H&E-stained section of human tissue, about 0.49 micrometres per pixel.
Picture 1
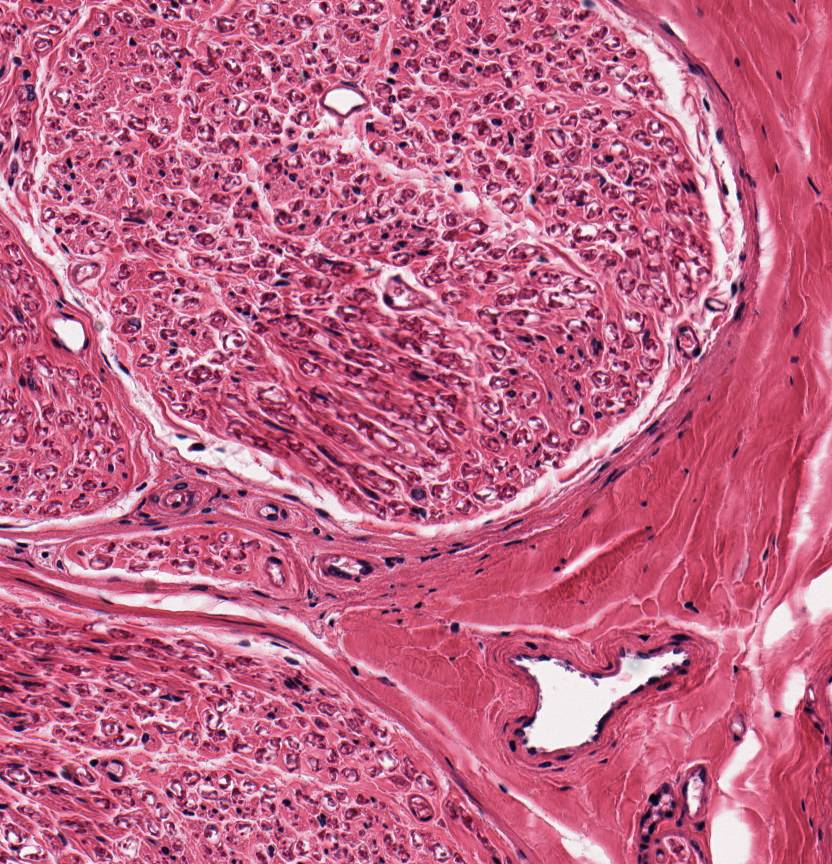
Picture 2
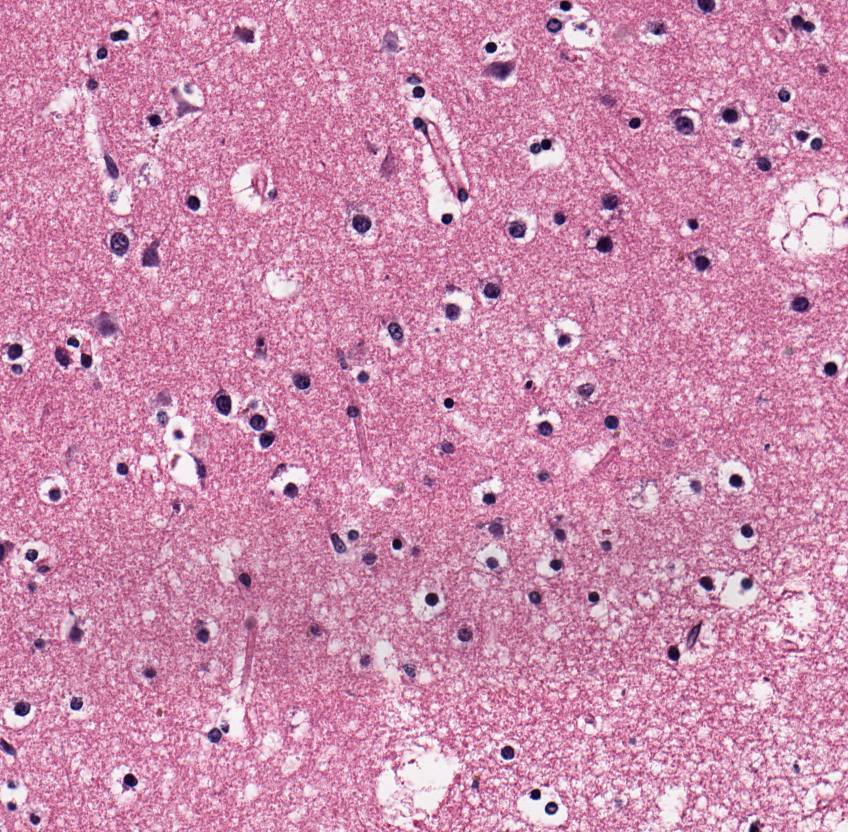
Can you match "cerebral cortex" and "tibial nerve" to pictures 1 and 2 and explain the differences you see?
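The first picture is tibial nerve; the second is cerebral cortex. In the tibial nerve, the fibres inside the bundles are cut across, giving many small round profiles, each a central pink dot in a pale ring. A thin layer of flattened cells with elongated dark nuclei wraps the large bundle's edge, and inside that bundle near the top centre lies a small vessel with an open, empty lumen. The cerebral cortex, by contrast, is one fine, finely granular pink matrix with single cells scattered fairly evenly and no organised units. Near its upper right edge sits a cluster of bubbly clear spaces. Don't be misled by the clear halos around cells and along vessels; they look like shrinkage artefact from processing. Neither field has fat cells; the second also lacks epithelium, glands and collagen bundles.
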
